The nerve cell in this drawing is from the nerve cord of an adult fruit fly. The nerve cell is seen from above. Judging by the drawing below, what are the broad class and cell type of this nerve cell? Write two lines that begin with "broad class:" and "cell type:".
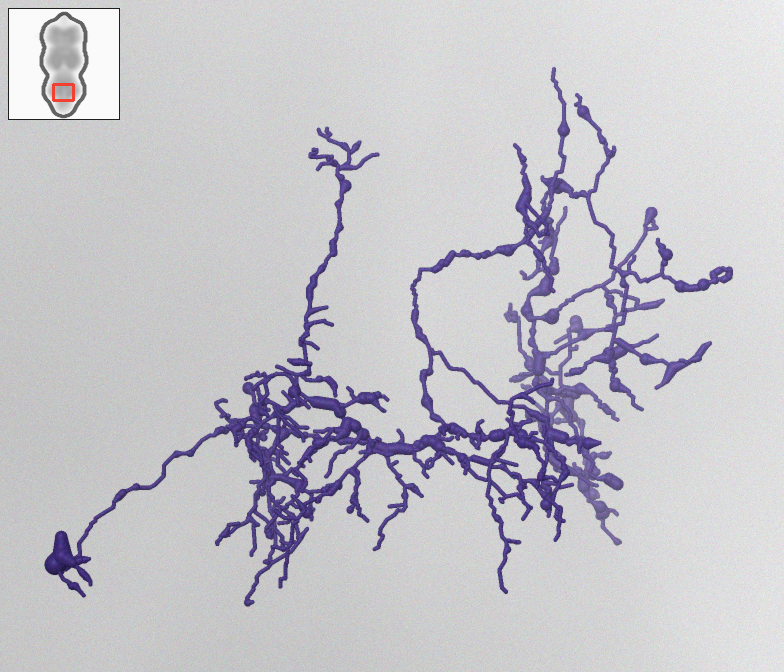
broad class: nerve-cord intrinsic neuron
cell type: INXXX396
